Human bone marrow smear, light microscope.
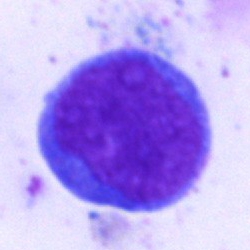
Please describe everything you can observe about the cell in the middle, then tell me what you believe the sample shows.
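Finely stippled chromatin is seen, without coarse dark clumps. The cytoplasmic rim is widest at the lower left of the cell. The cytoplasm contains neither visible granules nor vacuoles. The cell in the middle is a blast.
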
